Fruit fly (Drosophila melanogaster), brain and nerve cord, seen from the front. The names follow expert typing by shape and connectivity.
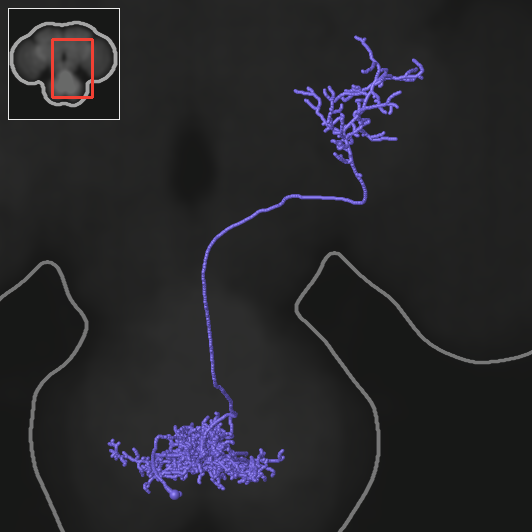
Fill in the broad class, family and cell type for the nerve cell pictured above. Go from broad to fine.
ascending neuron; hemilineage 07B; AN07B018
